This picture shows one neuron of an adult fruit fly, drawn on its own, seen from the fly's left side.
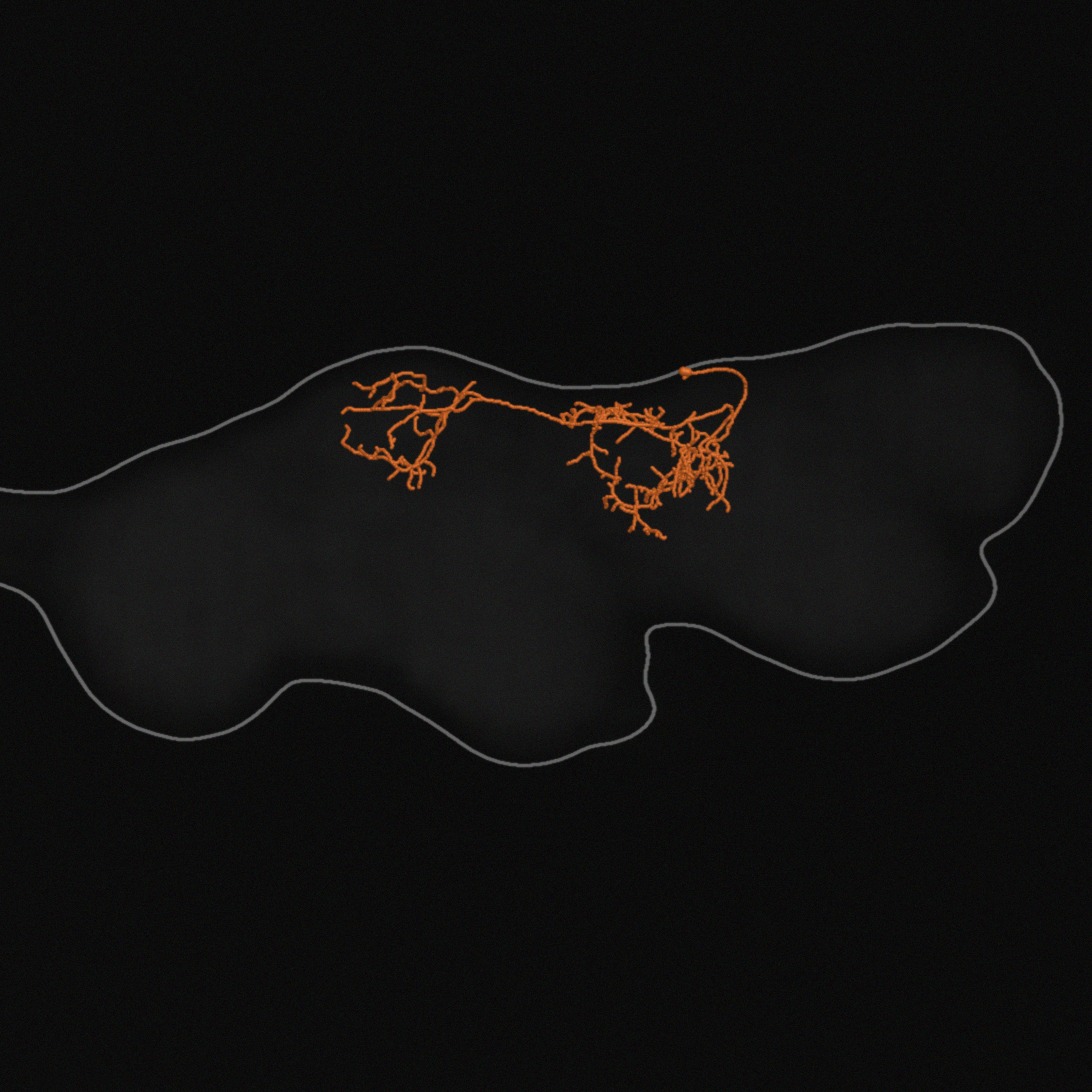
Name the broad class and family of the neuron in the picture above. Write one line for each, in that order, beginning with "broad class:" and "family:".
broad class: nerve-cord intrinsic neuron
family: hemilineage 19B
